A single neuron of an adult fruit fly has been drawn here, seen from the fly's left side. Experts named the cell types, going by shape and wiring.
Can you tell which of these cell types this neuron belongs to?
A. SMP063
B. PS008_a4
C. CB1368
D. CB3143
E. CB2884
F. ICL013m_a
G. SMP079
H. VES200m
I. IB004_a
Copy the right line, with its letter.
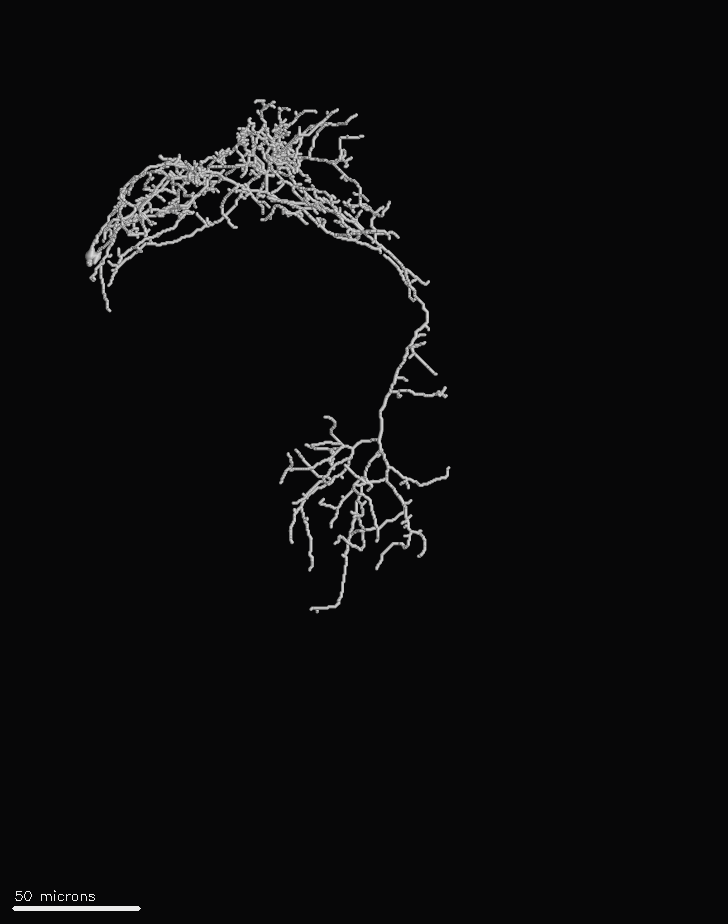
G. SMP079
